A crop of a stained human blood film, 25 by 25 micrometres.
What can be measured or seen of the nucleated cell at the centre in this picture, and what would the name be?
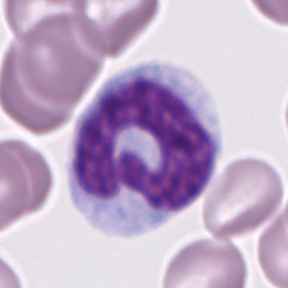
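See how the nucleus is a thick curved band, bent almost into a closed ring around a pale centre, about 12 micrometres across. The chromatin's dark purple and coarsely clumped, with lighter patches between the clumps. Cytoplasm is pale lilac-blue, with only fine, faint granules and no coarse orange-red ones. It's a monocyte.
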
